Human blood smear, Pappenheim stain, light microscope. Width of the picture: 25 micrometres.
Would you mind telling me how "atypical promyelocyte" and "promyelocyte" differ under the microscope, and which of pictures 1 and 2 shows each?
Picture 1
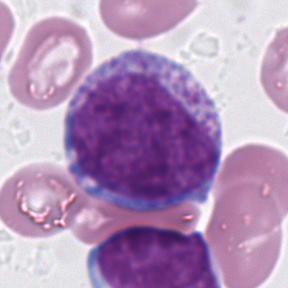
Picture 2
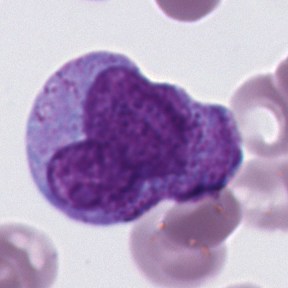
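Picture 1 shows a promyelocyte, and picture 2 shows an atypical promyelocyte. Look first at the nuclei. In picture 1 the nucleus fills most of the cell and leaves only a narrow rim of blue cytoplasm. In picture 2 the nucleus is irregular and folded, with lobes overlapping one another.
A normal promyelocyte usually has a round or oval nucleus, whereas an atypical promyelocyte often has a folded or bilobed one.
The nucleus in picture 2 also fills most of its cell, but there the cytoplasm is broadest on the left side. Now the granules. In picture 1 fine purple-red granules lie in the cytoplasm above the nucleus, and in picture 2 fine reddish-purple granules are scattered all through the cytoplasm. In both pictures the chromatin is fine rather than coarsely clumped: stippled in picture 1 and lacy in picture 2.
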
